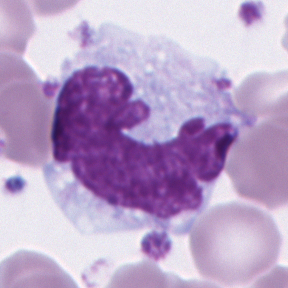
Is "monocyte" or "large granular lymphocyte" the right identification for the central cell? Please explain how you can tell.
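This is a monocyte. First on the checklist is the chromatin, which has a fine, lacy, strand-like pattern rather than coarse dense clumps.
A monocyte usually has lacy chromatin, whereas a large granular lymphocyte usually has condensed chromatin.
On that point the cell falls with the monocyte. Second, the outline is irregular and somewhat angular rather than smoothly round. Third, the nucleus lies toward the lower left, with most of the cytoplasm above and to the right of it. Fourth, the cytoplasm is abundant and pale grey-blue.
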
